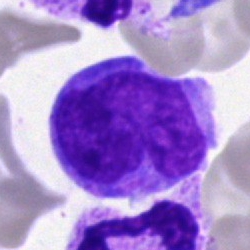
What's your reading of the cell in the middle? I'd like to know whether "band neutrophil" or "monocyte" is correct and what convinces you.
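It is a monocyte. The nucleus fills most of a roughly round cell. At its lower edge, a cleft gives the nucleus a folded look. Fine purple granules lie in the cytoplasm below the nucleus.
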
